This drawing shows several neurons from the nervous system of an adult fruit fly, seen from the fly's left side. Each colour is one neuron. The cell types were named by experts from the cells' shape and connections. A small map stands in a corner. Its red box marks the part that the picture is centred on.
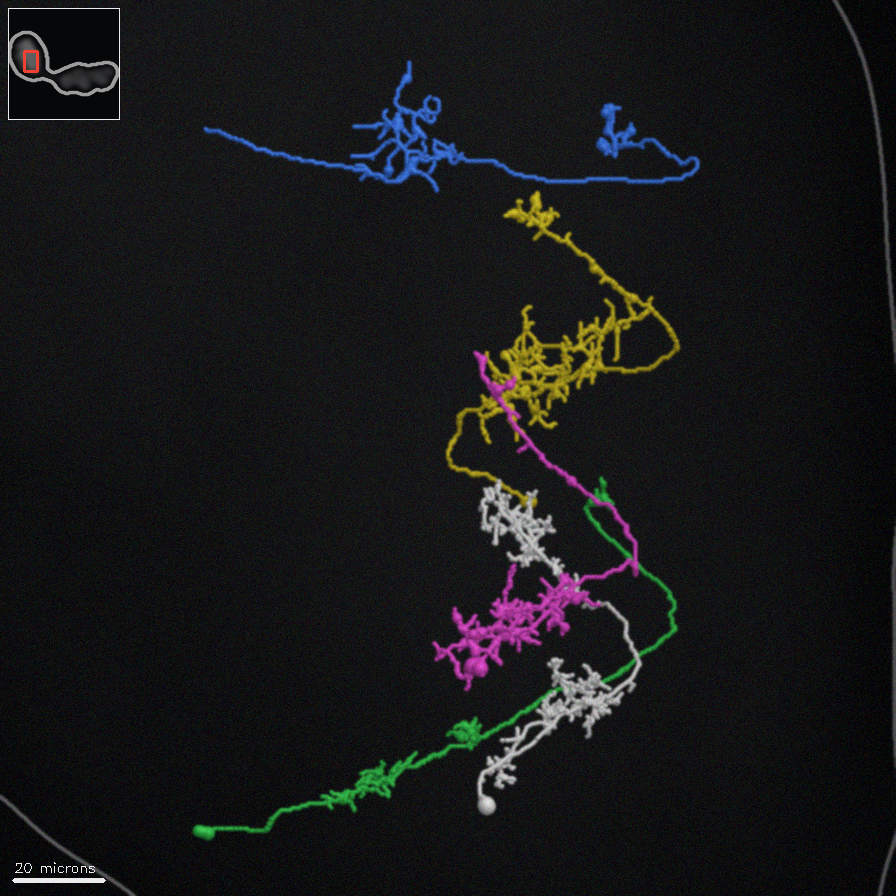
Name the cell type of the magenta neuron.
Tm5c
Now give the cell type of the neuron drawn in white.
Tm5Y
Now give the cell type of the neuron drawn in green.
Tm20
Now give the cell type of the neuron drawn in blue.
Tm29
